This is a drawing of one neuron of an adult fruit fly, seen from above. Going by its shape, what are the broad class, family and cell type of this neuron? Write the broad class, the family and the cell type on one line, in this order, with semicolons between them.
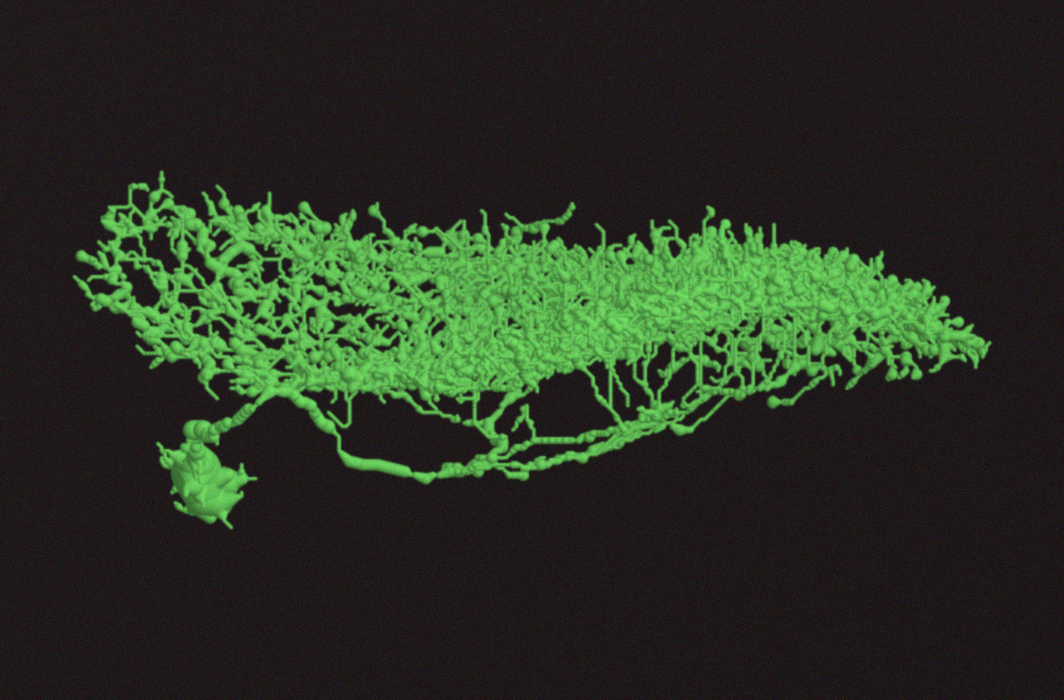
optic-lobe intrinsic neuron; LPi; LPi2b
